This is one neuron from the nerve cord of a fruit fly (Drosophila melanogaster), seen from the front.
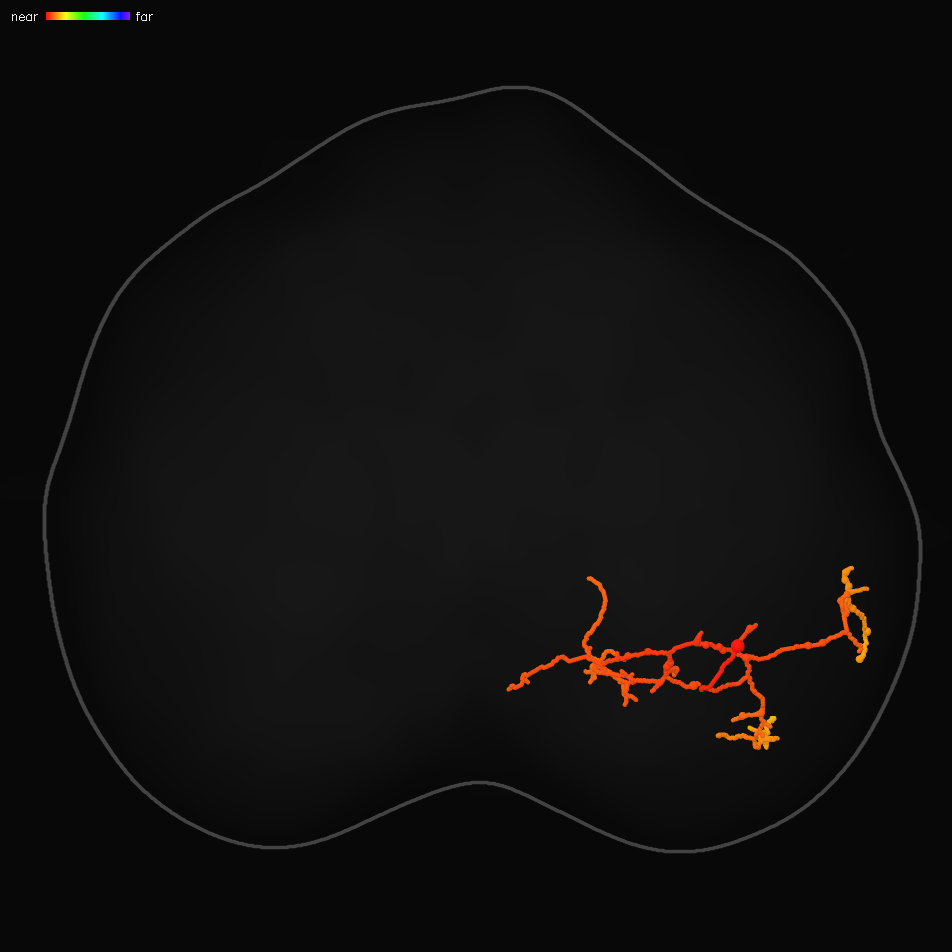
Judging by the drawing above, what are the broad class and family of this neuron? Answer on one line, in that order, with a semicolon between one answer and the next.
nerve-cord intrinsic neuron; hemilineage 13A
